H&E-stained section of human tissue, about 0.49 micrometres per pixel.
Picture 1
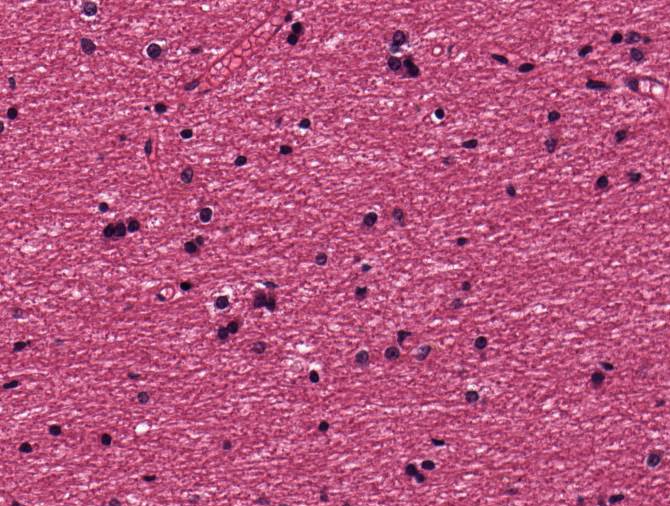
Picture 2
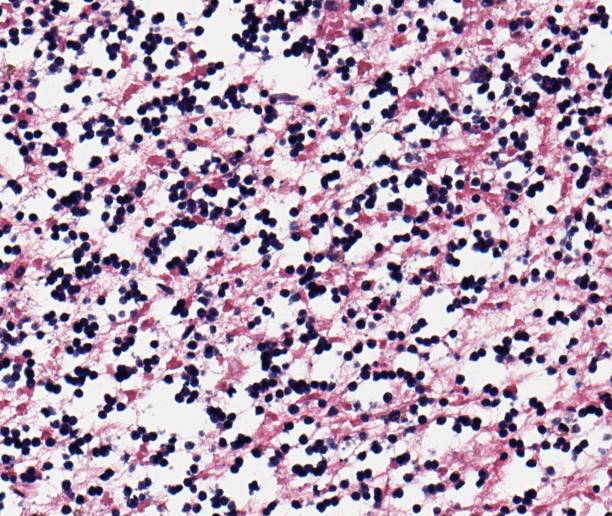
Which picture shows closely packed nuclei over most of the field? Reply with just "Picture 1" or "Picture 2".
Picture 2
